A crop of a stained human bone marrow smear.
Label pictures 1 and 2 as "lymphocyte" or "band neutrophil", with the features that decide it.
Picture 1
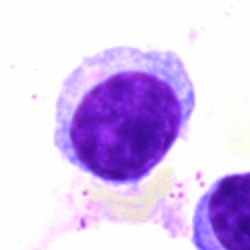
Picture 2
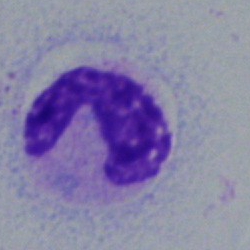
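Checked picture by picture, the lymphocyte is in picture 1 and the band neutrophil in picture 2. Outline first: the lymphocyte is roughly round with a slightly irregular, frayed border, and the band neutrophil's outline is roughly round. Nucleus next: in the band neutrophil it is a curved band bent into a horseshoe that opens downward.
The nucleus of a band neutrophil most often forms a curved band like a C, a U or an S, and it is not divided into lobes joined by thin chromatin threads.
Chromatin: deep purple throughout the lymphocyte's nucleus; dense and deep purple in the band neutrophil, with a few small pale spots and no visible nucleoli.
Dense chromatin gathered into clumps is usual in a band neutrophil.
Cytoplasm: pale lilac-blue in the lymphocyte. Surroundings: another dark-staining nucleated cell is cut off at the lower right corner of the lymphocyte's picture, whereas no other cell touches the band neutrophil.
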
